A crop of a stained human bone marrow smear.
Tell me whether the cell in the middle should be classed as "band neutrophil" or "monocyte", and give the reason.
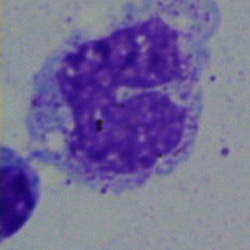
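This is a monocyte rather than a band neutrophil.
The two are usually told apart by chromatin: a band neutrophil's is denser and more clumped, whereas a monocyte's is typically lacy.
In this cell the nucleus has a deep cleft running in from its right side. The cytoplasm is pale greyish blue, with fine purple granules scattered through it, especially near its edge. Small clear vacuoles lie in the cytoplasm on the left side of the cell.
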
